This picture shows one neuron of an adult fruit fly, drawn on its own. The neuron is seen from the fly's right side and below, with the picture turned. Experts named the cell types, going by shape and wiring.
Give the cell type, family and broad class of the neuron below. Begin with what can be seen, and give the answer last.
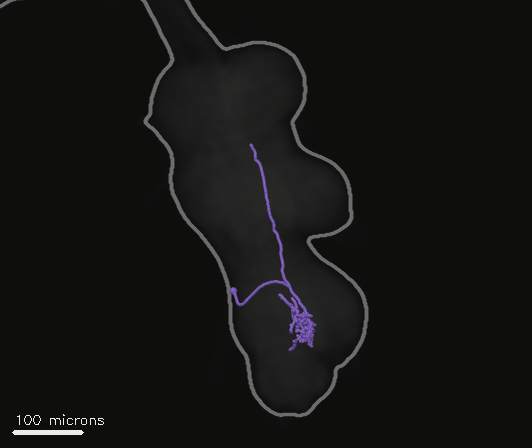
By the scale bar it is about 300 microns tall in this view. As drawn here it is taller than it is wide. Its cell type is IN23B087. Its family is hemilineage 23B. Its broad class is nerve-cord intrinsic neuron.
